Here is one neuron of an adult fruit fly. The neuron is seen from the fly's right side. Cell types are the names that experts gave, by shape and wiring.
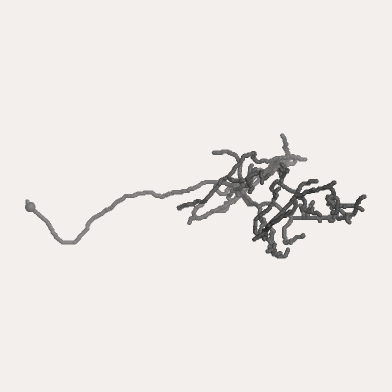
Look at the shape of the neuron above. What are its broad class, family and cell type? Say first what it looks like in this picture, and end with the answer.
The cell body can be seen on the left of the picture. In this view it is more than twice as wide as it is tall. Its broad class is central-brain intrinsic neuron. The family is hemilineage DM6_dorso_lateral. The cell type is SIP073.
